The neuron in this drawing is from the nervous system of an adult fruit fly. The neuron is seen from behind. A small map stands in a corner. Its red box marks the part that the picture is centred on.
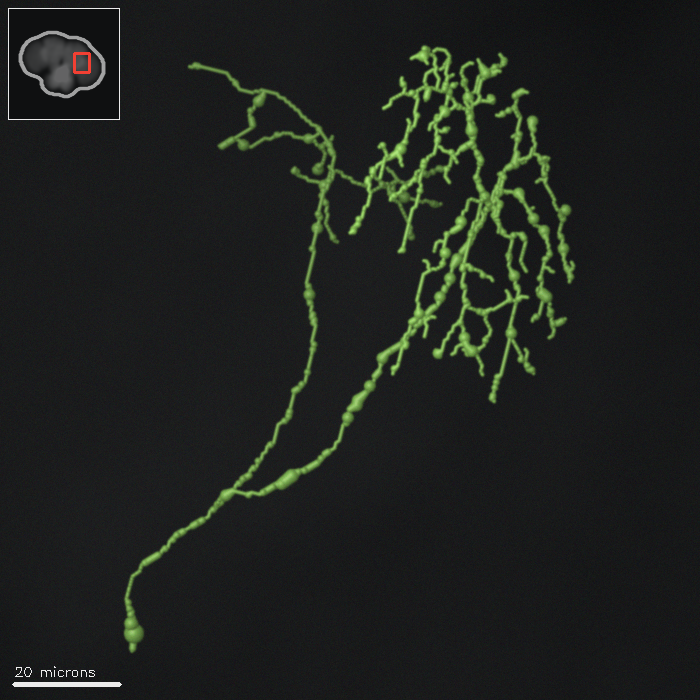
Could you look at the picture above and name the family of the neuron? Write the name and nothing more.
LC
